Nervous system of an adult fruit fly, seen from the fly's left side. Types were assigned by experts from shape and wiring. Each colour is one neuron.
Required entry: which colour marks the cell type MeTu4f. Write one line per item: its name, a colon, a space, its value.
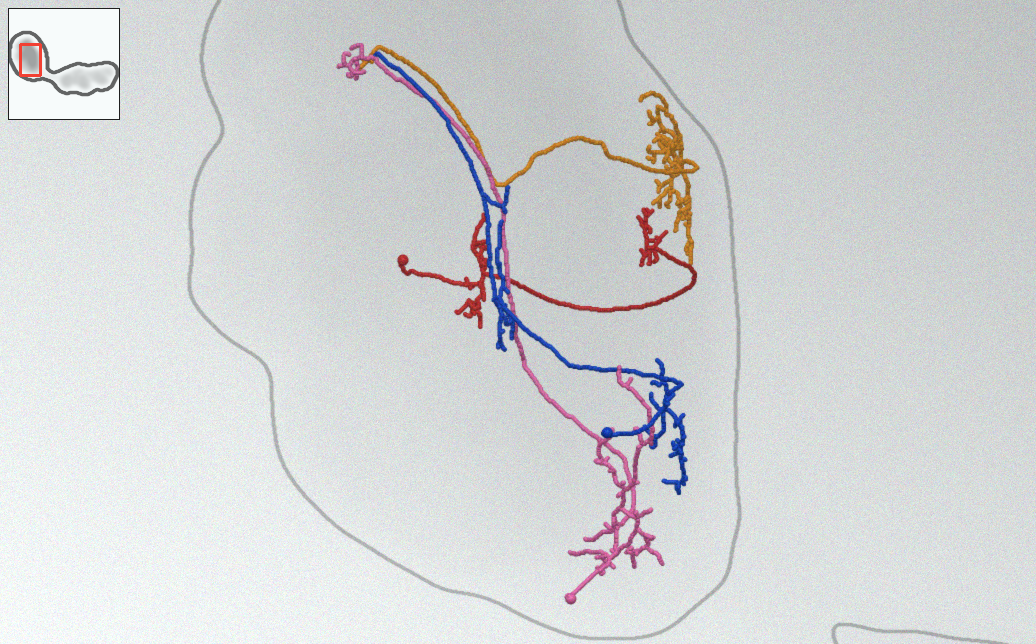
colour: blue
